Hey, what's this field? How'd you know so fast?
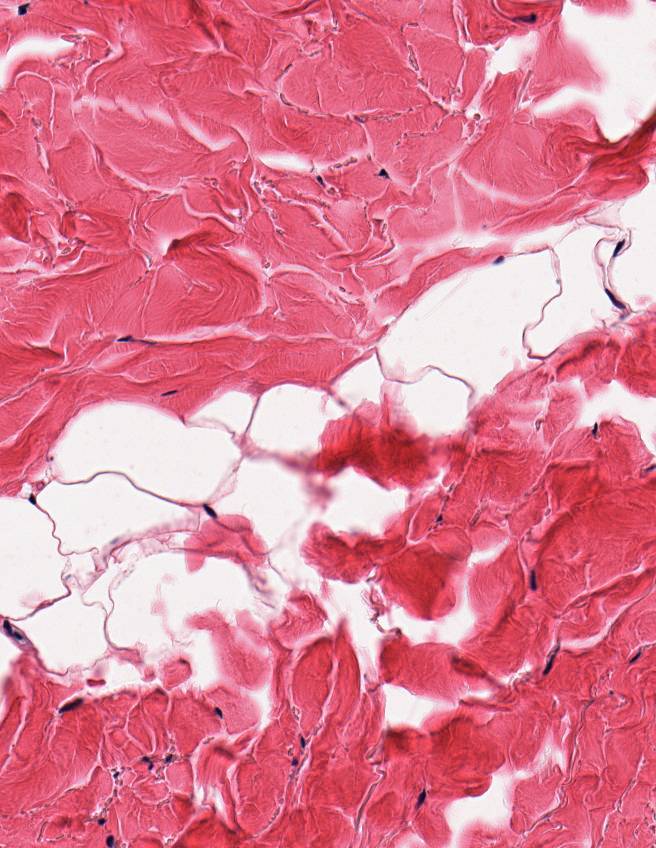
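Dermis occupies almost the whole field as thick, densely packed, pink-staining collagen bundles running in many different directions.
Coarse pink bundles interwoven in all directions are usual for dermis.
Cells are sparse: only a few small, dark, elongated nuclei lie between the bundles.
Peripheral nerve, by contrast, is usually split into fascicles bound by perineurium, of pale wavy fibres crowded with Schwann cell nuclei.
The sparse nuclei here set the two apart. No epithelium, glands, tubules or follicles are seen.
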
